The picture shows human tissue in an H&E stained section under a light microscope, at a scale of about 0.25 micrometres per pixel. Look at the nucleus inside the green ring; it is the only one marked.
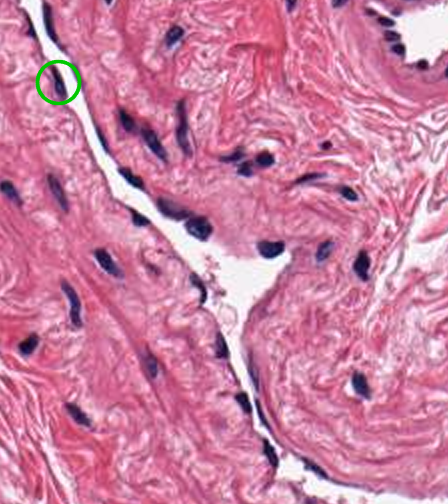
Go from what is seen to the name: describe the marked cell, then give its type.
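The nucleus is thin and elongated, flattened, with its long axis running parallel to the edge of the narrow white lumen. The nucleus stains dark purple and looks fairly evenly dark along its length. The cell lies right at the border of the slit-like lumen, pressed flat against the wavy pink fibres behind it. No distinct rim of cytoplasm can be made out around the nucleus; it merges with the surrounding pink tissue. Other similarly flattened dark nuclei line up along the same lumen edge. This is an endothelial cell.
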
